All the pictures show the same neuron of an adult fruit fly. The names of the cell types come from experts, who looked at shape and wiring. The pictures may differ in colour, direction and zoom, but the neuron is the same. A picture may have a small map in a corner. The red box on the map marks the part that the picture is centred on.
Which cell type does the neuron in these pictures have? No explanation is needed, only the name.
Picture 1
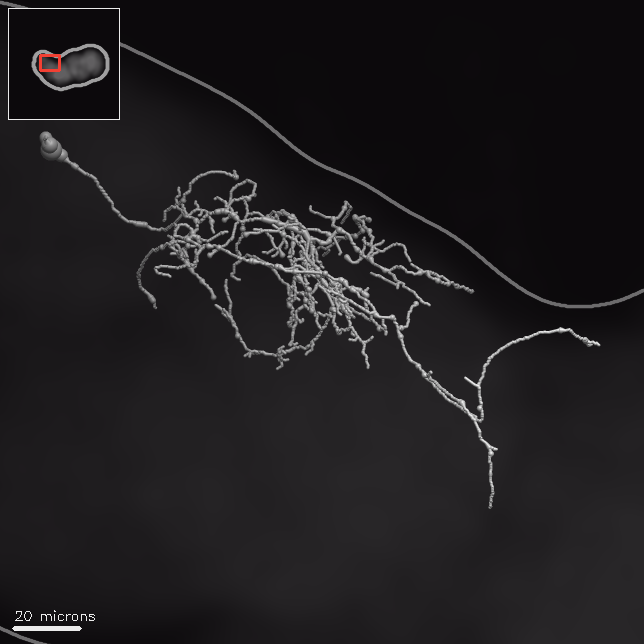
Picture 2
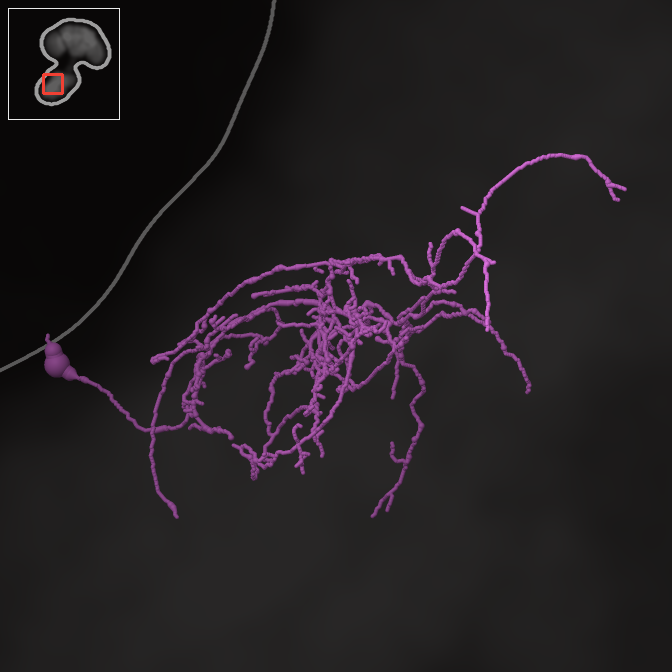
INXXX295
